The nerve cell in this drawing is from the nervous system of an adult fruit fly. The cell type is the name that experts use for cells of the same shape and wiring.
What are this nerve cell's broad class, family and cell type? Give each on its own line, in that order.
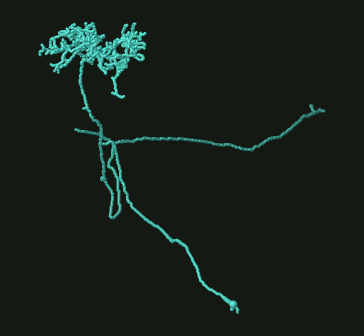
nerve-cord intrinsic neuron
hemilineage 23B
IN23B067_d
